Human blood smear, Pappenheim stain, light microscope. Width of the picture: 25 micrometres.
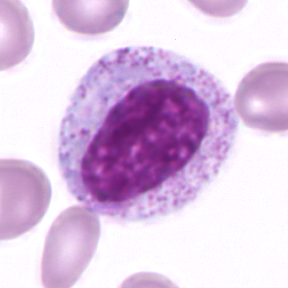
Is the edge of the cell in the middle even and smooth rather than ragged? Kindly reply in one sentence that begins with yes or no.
Yes, this cell has a smooth edge with no projections, blebs or tags.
